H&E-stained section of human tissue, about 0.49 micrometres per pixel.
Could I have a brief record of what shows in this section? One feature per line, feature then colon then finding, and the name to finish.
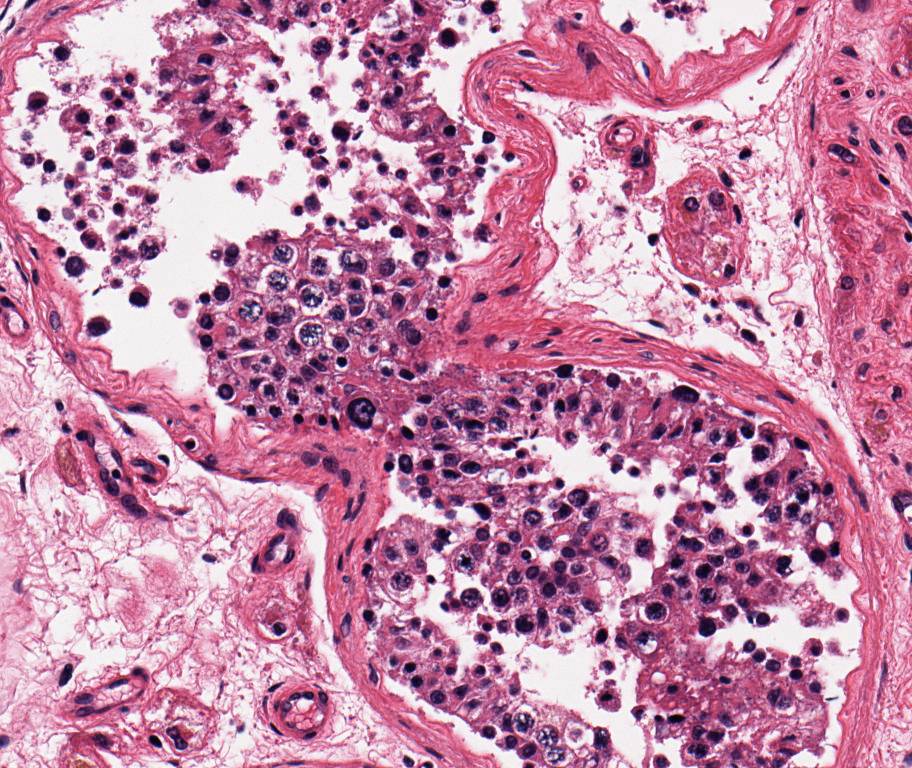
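Units: rounded, winding, tubular, packed with cells, loose stroma between
Lining: many layers of round cells, not a single layer
Nuclei: round, dark
Stroma: pale, loose, wispy, few cells at lower left
Vessels: small, round, thick pink walls, in lower-left stroma
Name: testis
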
